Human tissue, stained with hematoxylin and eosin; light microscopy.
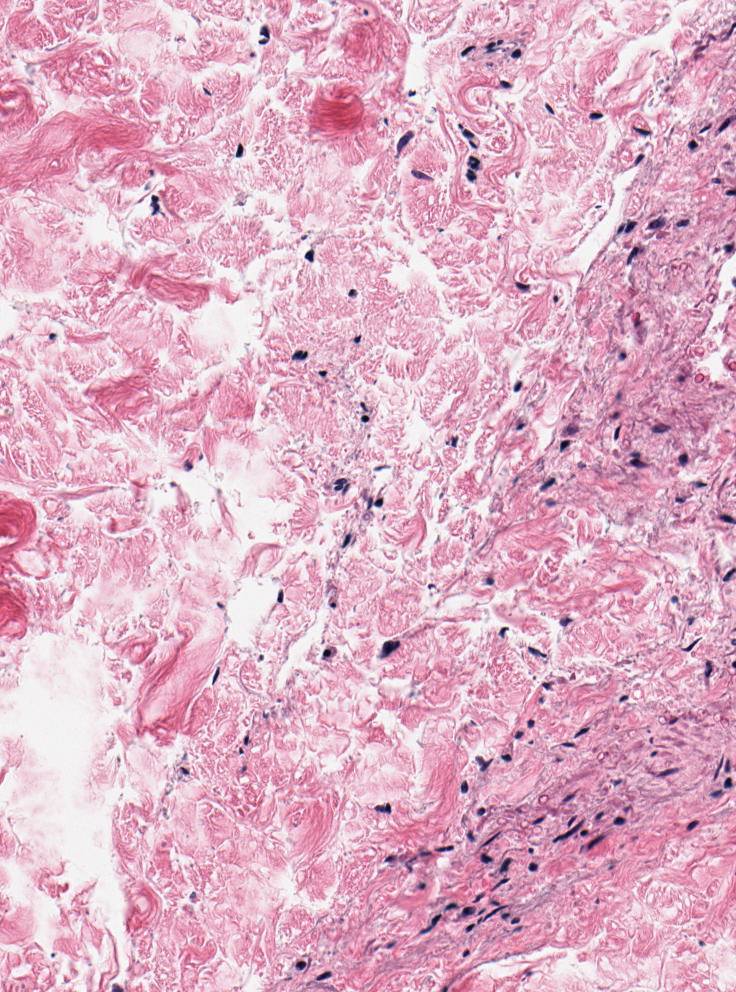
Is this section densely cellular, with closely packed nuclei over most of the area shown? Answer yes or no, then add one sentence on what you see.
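No. Small dark nuclei lie sparsely scattered through the pale pink material.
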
